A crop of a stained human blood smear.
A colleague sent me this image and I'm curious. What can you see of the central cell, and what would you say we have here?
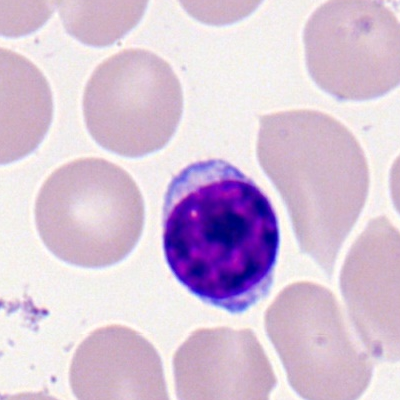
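Look first at the chromatin: dark purple and coarsely clumped. Around the nucleus, the cytoplasm makes only a thin rim, and you will find no granules in it. The outline is roughly round. This central cell is a lymphocyte.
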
